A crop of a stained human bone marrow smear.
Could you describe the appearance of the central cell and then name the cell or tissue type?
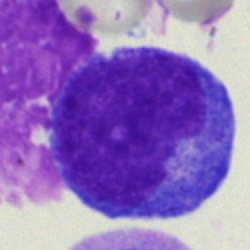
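Roughly round in outline, this one. Its chromatin seems finely granular and fairly even; I find no coarse dark clumps. The cytoplasm is deep blue, its rim widest at the lower right, and just beside the nucleus there a paler zone lies. So: a blast.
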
